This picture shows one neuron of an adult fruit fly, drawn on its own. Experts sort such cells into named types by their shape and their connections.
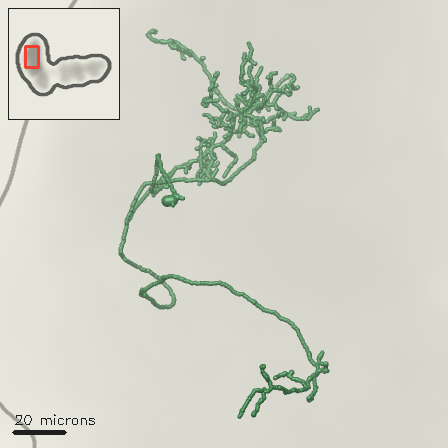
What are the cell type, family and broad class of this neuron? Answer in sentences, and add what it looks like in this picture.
Its cell type is SMP136. Its family is hemilineage SMPad3. Its broad class is central-brain intrinsic neuron. It lies in the brain. Its cell body lies in the middle of the picture. Dozens of branch ends can be seen.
